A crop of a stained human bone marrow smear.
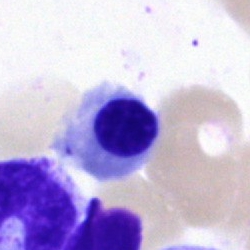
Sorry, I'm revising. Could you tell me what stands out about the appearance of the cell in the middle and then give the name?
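Notice first that the nucleus sits toward the right side of the cell. Its chromatin is dense and stains dark purple all the way through, with no nucleoli to be seen. The cytoplasm shows no granules. This cell is an erythroblast.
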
